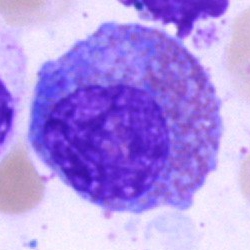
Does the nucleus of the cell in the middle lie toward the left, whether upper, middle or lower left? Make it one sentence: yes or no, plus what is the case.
Yes, the cell has its nucleus set toward the left.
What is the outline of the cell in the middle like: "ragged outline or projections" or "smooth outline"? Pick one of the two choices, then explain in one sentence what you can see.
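Ragged outline or projections. The cell outline is roughly round with a slightly irregular, frayed edge.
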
